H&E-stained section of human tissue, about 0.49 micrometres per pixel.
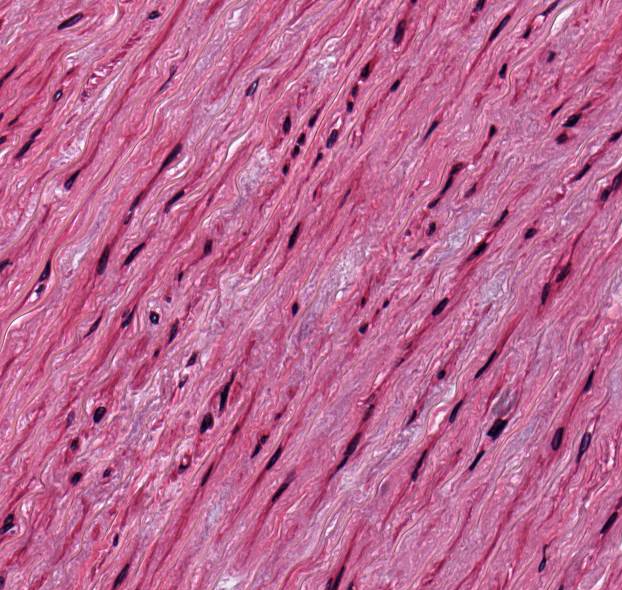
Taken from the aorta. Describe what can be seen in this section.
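The fibres are finely wavy rather than straight and stain bright pink-red with eosin. Dark, slender, elongated nuclei lie parallel to them. Fat cells are absent from the field.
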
